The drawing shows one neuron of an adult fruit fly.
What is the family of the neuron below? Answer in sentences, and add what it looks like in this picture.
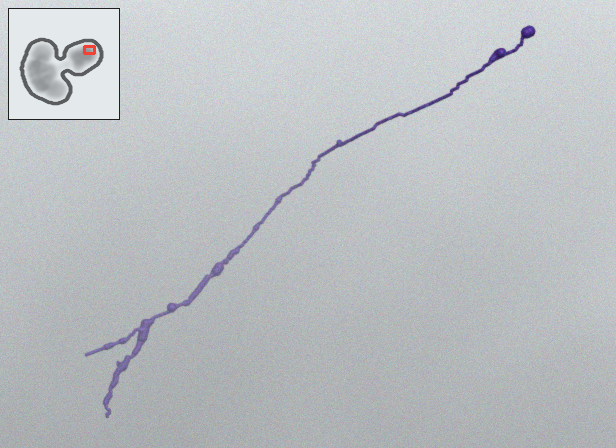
The name of its family is class mechanosensory tactile. This is a sensory neuron entering the nerve cord. No cell body is drawn. It has a dozen or fewer branch ends.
